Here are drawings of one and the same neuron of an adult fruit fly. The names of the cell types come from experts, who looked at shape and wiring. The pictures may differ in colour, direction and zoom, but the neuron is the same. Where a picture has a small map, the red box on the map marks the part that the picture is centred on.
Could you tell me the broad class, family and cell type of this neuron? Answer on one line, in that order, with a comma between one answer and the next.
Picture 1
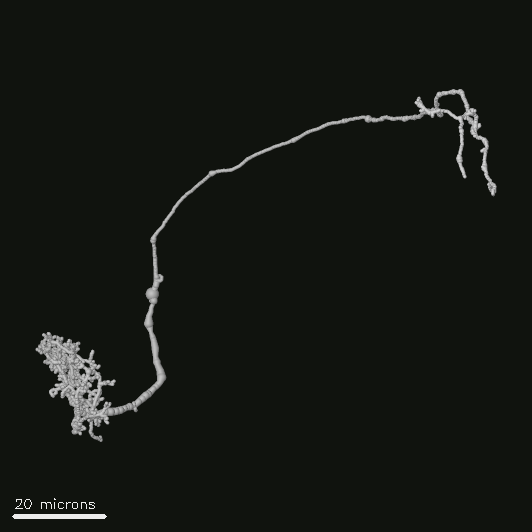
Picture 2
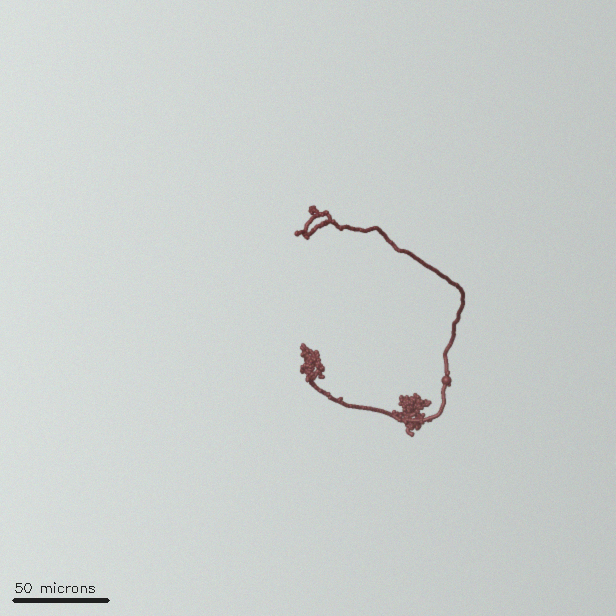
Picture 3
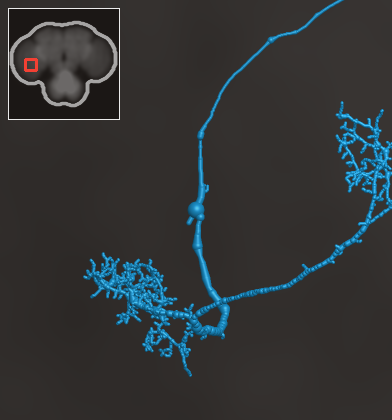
visual projection neuron, LLPC, LLPC1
